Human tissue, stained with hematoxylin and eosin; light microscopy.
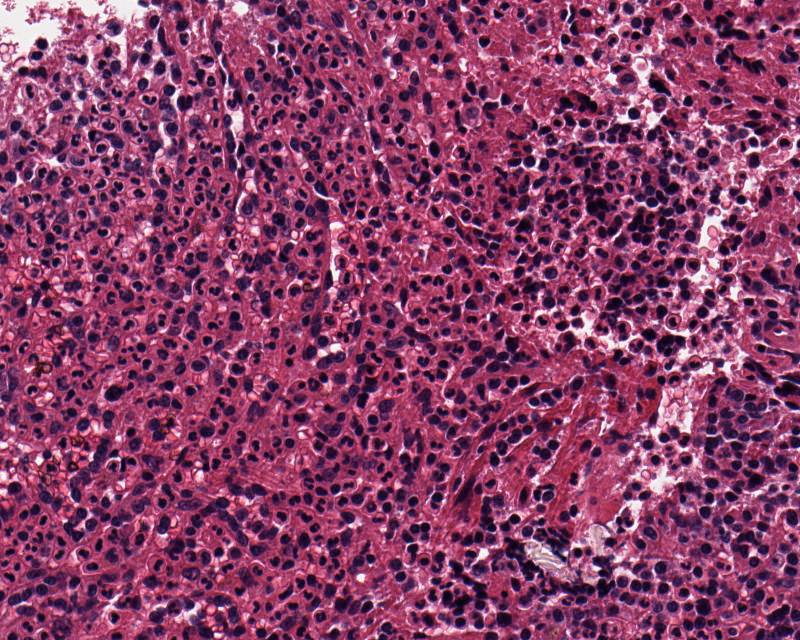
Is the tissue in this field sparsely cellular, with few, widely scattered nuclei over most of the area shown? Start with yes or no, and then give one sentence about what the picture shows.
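No. The whole field is a diffuse sheet of closely packed cells without glands, follicles or other organised units.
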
